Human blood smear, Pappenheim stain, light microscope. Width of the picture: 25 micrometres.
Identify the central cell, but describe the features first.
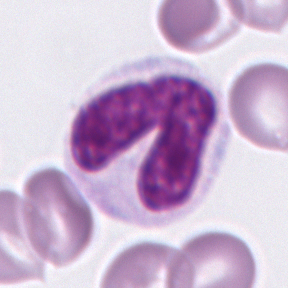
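Looking at the nucleus, its two limbs meet at the top, and the gap between them opens downward. I can't see any nucleoli in it. Pale lilac-pink cytoplasm wraps around the nucleus and fills that gap between the limbs as well. There are no coarse orange or dark granules in the cytoplasm. This is a band neutrophil.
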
